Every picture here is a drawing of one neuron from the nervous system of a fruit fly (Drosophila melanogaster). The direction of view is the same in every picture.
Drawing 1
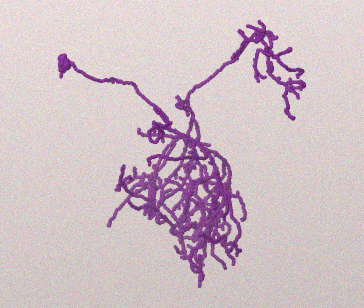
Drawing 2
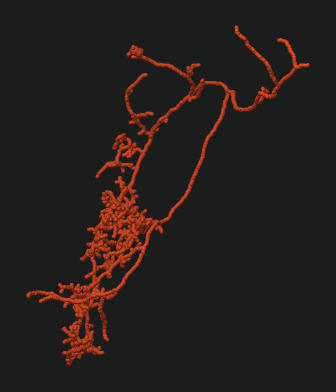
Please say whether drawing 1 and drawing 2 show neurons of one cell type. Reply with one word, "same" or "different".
different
